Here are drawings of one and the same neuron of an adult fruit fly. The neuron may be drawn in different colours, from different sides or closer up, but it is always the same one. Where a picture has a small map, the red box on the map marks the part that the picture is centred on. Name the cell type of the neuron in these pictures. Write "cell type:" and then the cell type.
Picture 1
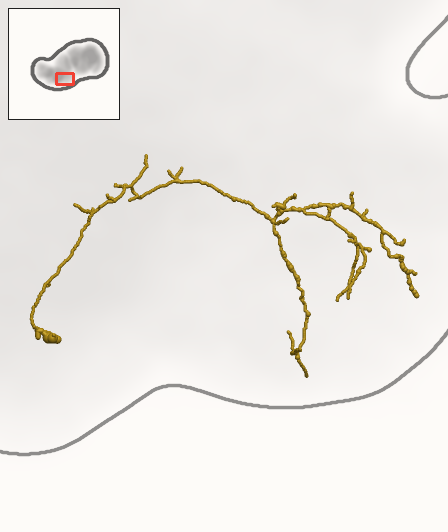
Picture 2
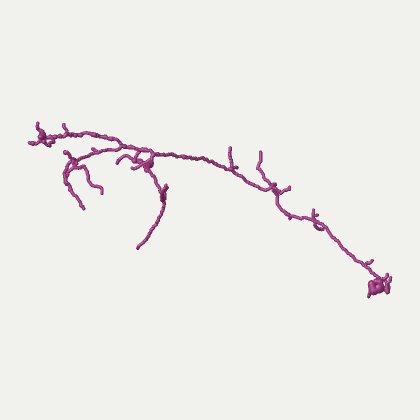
cell type: IN12B024_a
